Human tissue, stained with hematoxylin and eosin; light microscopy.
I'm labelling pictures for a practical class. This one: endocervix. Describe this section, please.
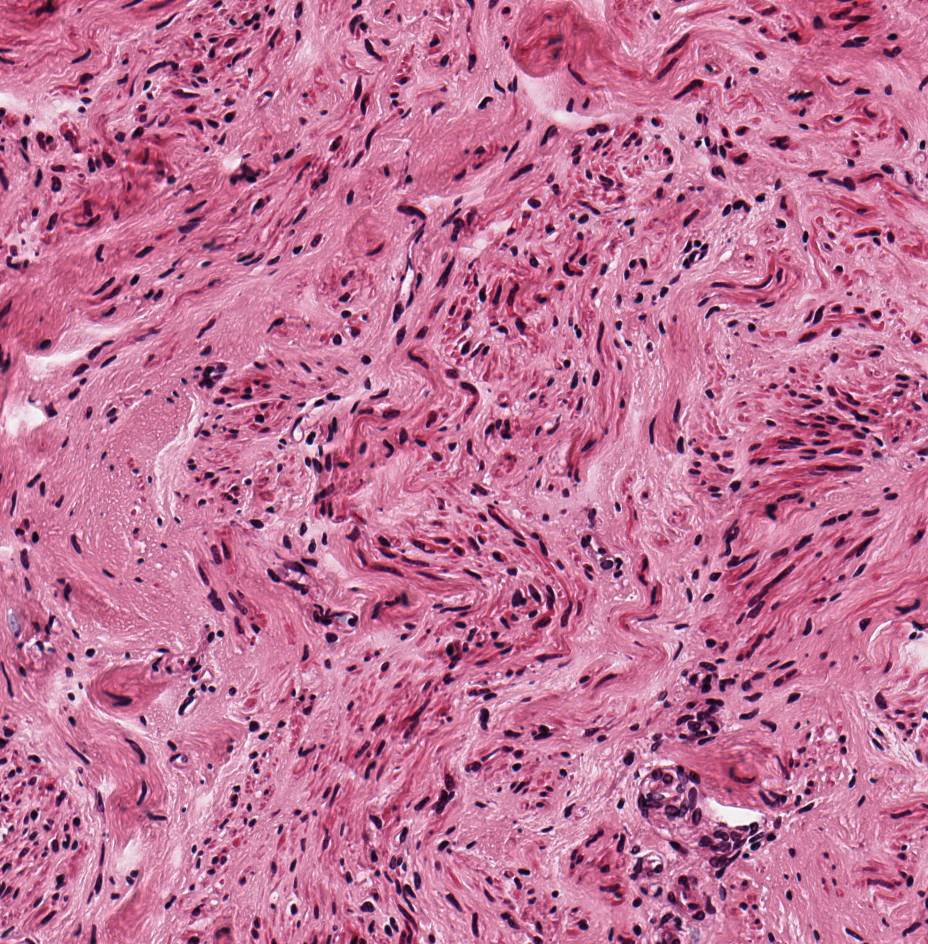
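Interlacing bundles of spindle cells and collagen cross one another in many directions across the field. The spindle cell nuclei are slender, dark and elongated, many wavy or bent. The pink collagen fibres follow a wavy course everywhere. No epithelium or glands are present.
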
